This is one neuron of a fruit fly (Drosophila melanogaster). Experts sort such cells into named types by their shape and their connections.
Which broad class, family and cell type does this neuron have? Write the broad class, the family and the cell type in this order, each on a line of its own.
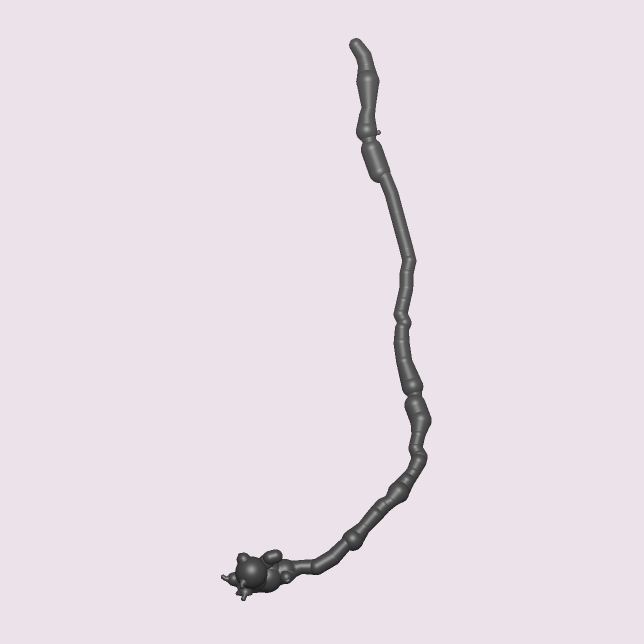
optic-lobe intrinsic neuron
L
L2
